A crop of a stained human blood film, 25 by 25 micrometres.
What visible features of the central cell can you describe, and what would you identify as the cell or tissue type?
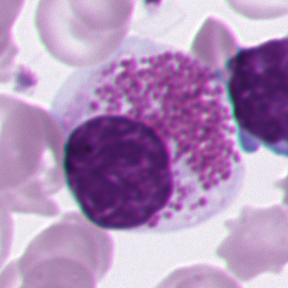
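The outline first: round to oval, and smooth. The nucleus is off-centre, down in the lower left part of the cell. Granules crowd the upper right of the cytoplasm and thin out further down. Between and around them, the cytoplasm looks pale greyish-blue. This one is an eosinophil.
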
